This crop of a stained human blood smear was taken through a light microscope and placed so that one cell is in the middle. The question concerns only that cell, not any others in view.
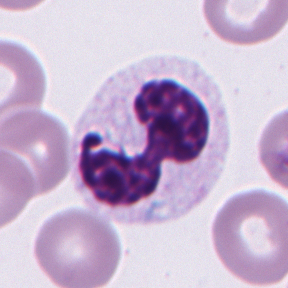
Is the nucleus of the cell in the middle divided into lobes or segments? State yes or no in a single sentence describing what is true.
Yes, the cell's nucleus is segmented into two or more lobes.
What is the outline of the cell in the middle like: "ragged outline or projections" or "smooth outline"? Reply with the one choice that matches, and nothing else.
Smooth outline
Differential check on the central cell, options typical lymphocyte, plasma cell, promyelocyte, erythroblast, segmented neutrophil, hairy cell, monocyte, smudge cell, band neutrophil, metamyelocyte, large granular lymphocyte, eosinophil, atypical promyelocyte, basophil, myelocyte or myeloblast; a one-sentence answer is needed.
In the central position of this crop, the cell is a segmented neutrophil.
